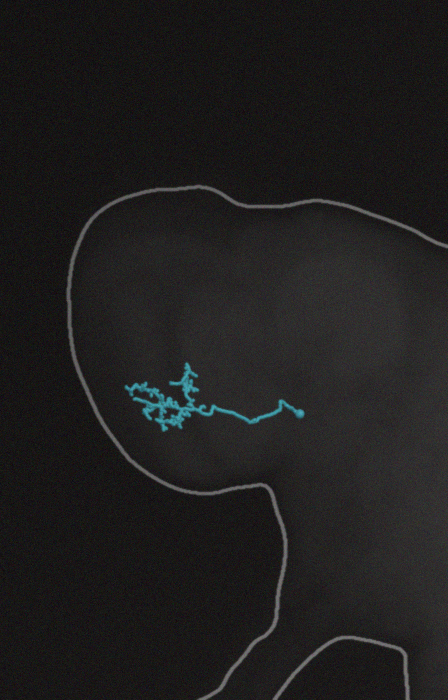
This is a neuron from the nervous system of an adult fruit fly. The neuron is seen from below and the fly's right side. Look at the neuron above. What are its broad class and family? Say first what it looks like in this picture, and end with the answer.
It lies in the brain. As drawn here it is more than twice as wide as it is tall. Its broad class is optic-lobe intrinsic neuron. Its family is Cm.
